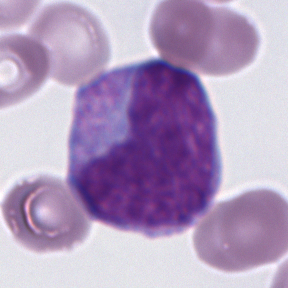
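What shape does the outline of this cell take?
Angular, I think, with several fairly straight sides.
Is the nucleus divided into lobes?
No; it looks like a single unlobed mass, lying toward the lower right and filling about 70% of the cell's area, which leaves the cytoplasm mostly at the upper left.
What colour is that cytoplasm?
A pale blue-lilac, as far as I can judge.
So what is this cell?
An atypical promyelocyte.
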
